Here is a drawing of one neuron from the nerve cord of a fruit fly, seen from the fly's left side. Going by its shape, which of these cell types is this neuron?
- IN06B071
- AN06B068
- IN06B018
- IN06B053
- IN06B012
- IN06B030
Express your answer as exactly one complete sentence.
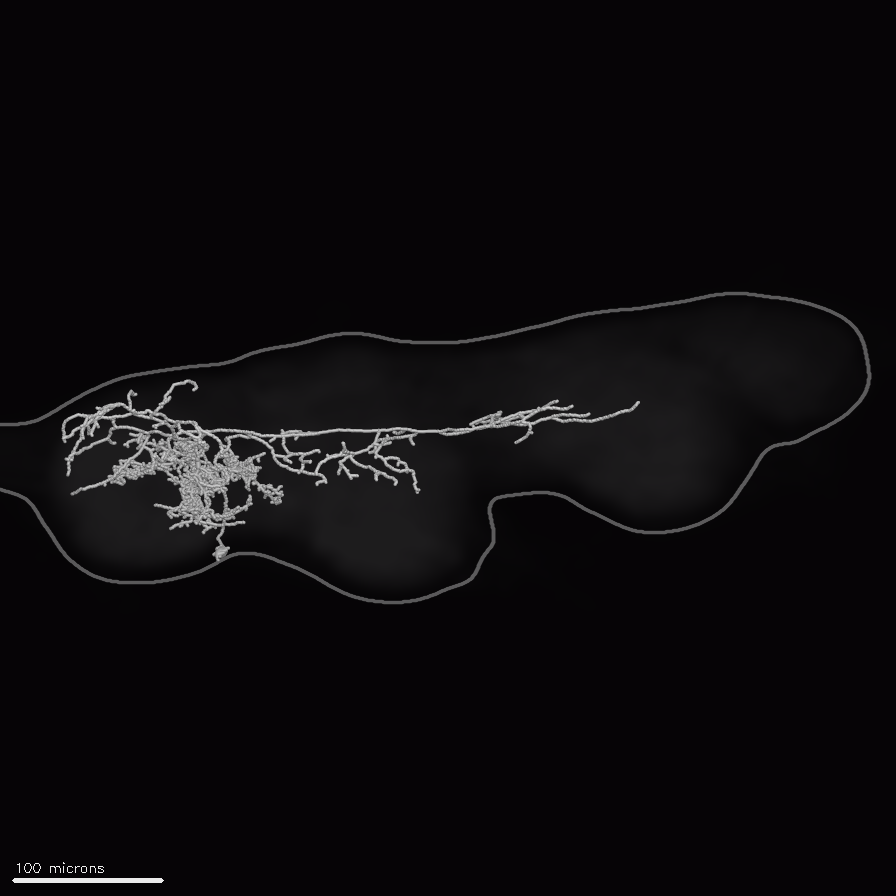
Under cell type classification, the neuron is IN06B018.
